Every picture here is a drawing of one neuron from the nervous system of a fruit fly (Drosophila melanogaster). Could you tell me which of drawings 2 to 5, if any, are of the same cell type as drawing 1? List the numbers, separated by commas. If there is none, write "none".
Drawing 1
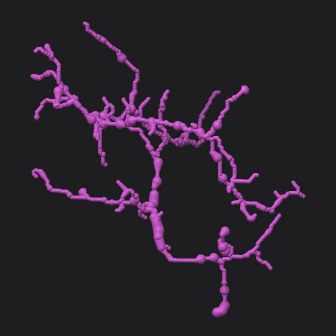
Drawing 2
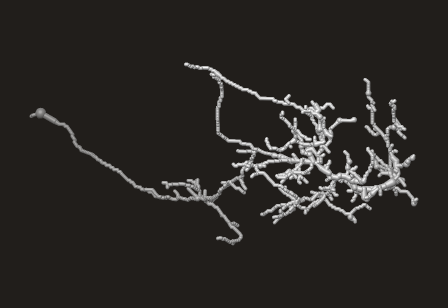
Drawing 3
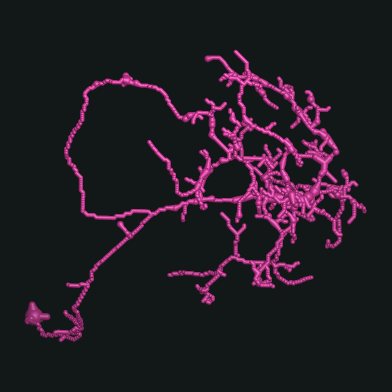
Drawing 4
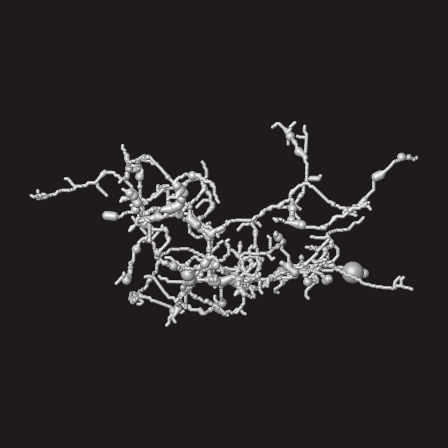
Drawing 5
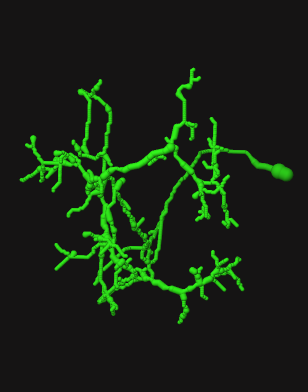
2, 3, 5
